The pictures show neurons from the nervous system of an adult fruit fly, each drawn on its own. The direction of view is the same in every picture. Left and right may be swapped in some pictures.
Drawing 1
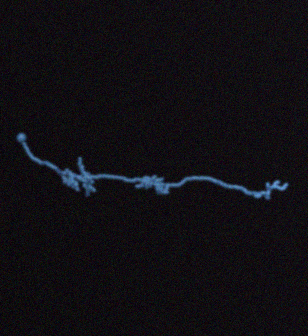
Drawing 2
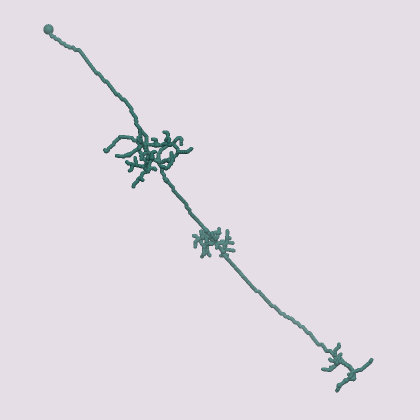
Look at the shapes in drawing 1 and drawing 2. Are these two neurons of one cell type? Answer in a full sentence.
They are of the same cell type.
